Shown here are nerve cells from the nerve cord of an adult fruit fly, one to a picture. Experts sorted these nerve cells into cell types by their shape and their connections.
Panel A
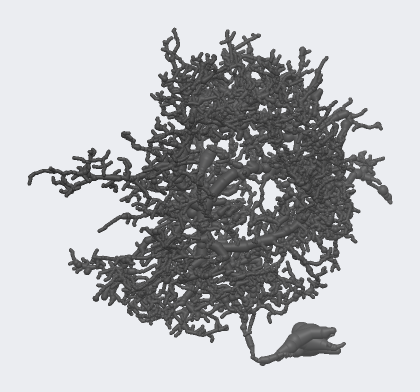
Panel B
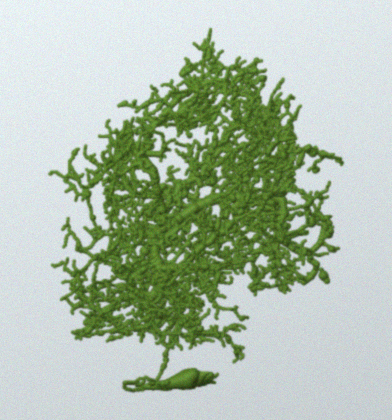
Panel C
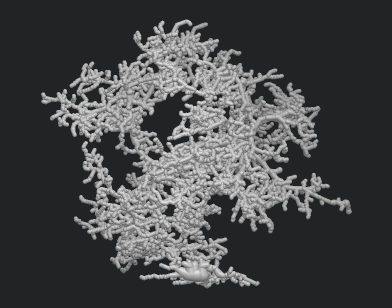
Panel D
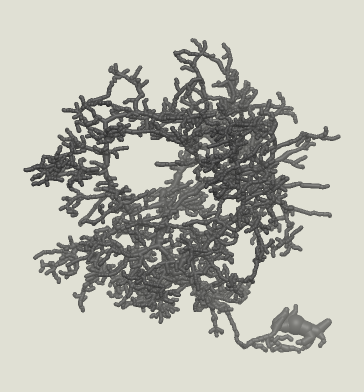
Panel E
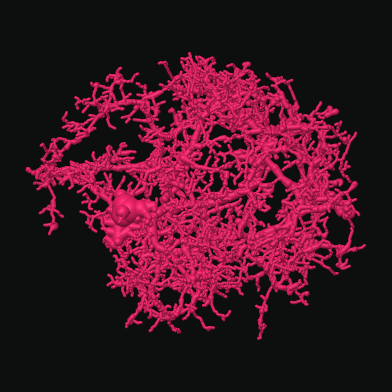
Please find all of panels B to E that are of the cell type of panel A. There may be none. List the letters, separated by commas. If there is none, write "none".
B, C, D, E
